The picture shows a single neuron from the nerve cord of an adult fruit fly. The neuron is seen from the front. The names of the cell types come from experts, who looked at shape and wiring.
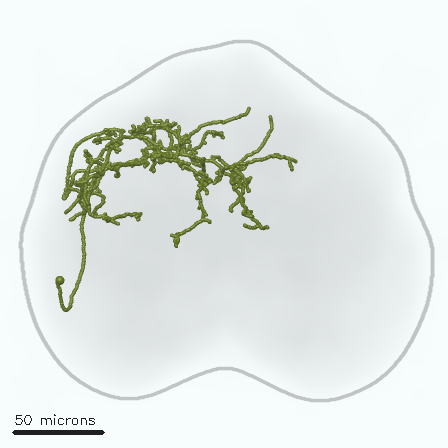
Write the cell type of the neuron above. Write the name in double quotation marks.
"vMS11"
